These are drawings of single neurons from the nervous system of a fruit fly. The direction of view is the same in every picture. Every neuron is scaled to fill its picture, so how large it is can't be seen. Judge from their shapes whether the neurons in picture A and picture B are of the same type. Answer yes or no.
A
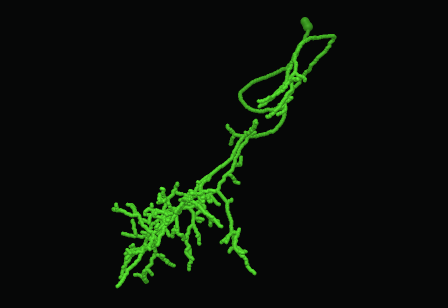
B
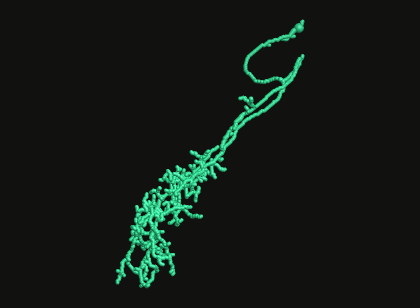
no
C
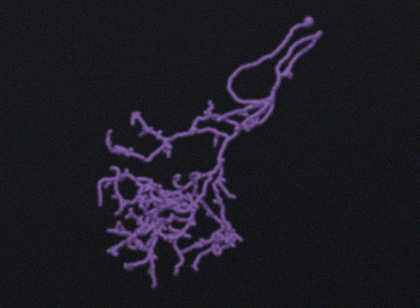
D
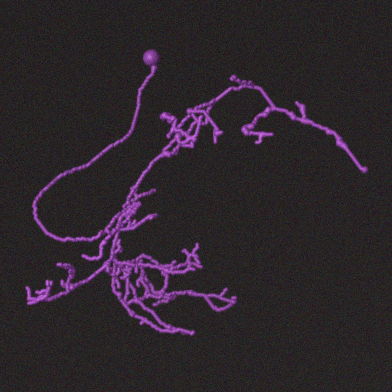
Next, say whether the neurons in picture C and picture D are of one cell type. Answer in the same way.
no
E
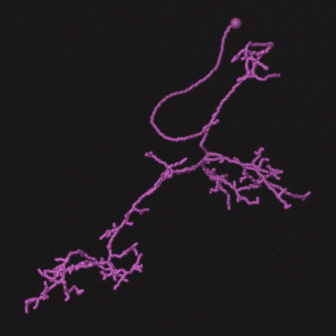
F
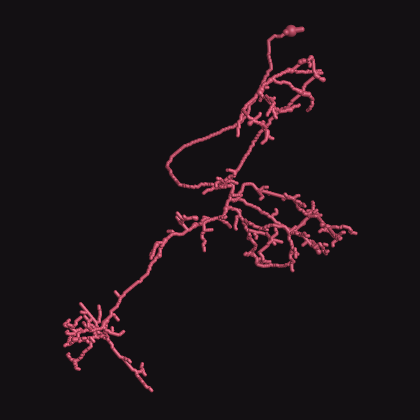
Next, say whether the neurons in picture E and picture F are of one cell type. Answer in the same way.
yes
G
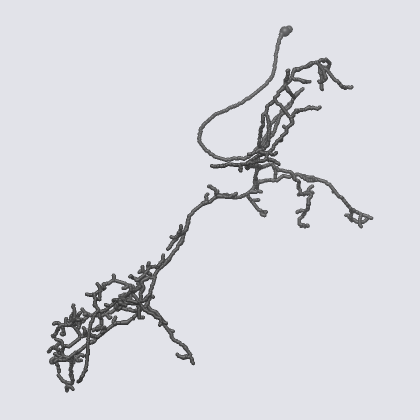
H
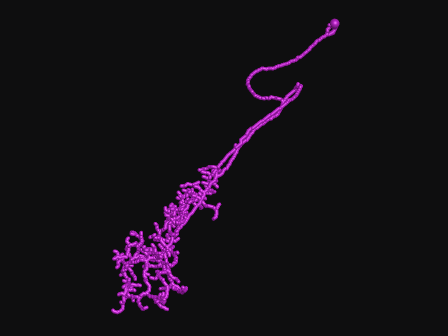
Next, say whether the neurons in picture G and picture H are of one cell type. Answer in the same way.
no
